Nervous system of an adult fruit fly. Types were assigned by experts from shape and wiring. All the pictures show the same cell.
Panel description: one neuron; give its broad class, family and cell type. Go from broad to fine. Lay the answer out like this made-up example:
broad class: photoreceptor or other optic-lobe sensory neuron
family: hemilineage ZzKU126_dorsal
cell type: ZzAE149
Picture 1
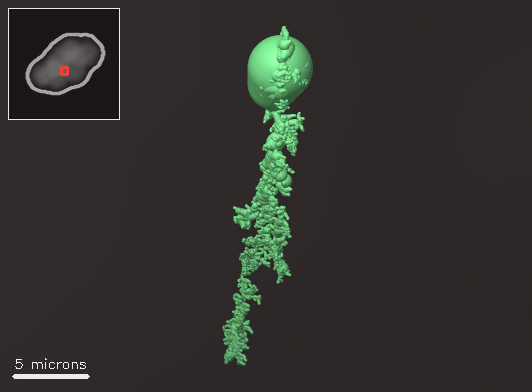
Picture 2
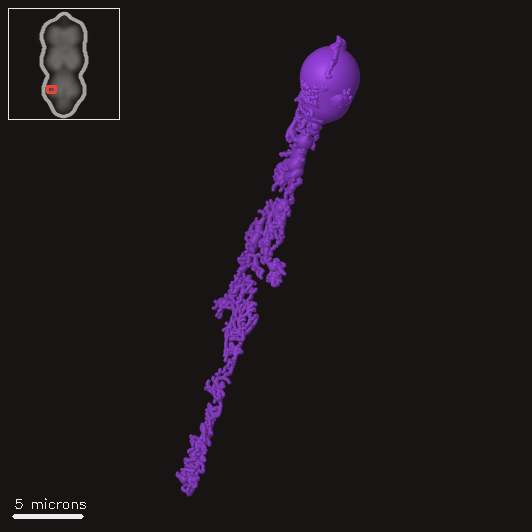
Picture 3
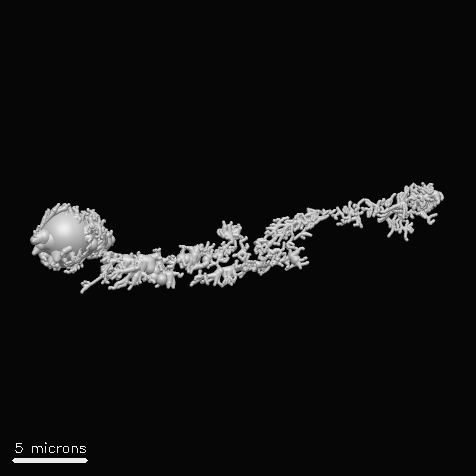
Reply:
broad class: ascending neuron
family: hemilineage 09A
cell type: AN09A005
